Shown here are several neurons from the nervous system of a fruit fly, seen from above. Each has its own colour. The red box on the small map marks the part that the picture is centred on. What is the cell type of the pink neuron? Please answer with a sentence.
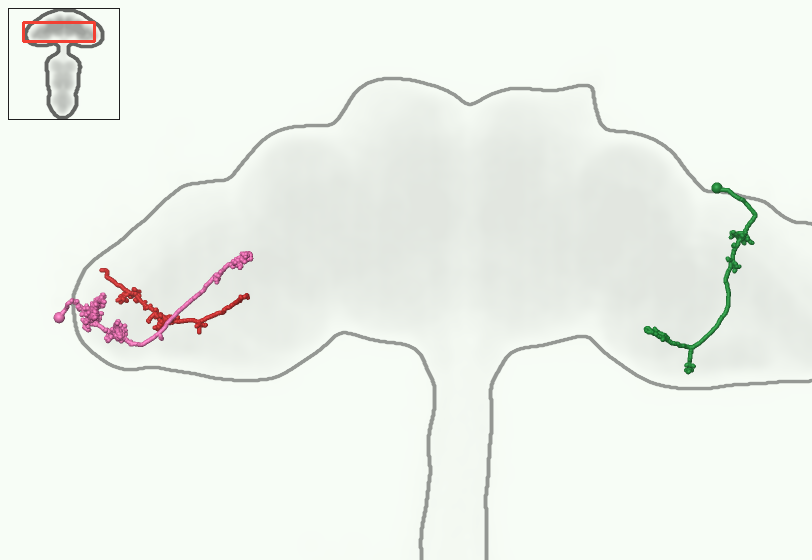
The cell type is Tm16.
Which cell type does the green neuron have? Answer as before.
The cell type is TmY13.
